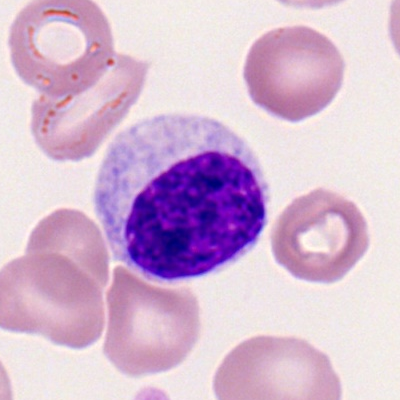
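Lymphocyte, the central cell of the smear. Smooth, round outline, as you can see, and the chromatin's dark purple and coarsely clumped. No nucleolus shows in the nucleus. And nothing sticks out from the surface: no projections or hair-like extensions.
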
